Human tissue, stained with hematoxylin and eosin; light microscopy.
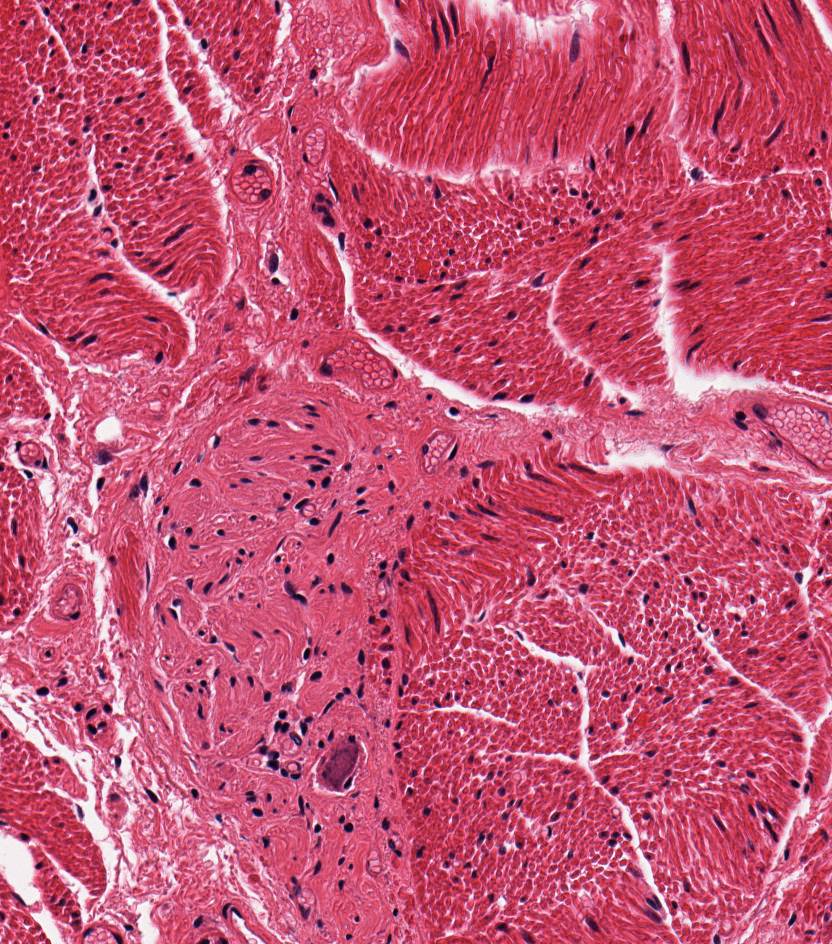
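Muscularis of the esophagus: mostly bundles of pink muscle fibres running in different directions, divided by thin connective tissue septa. Upper fibres, cut lengthwise, have elongated nuclei lying along them. In a paler zone near the bottom centre, one cell with abundant purplish cytoplasm is much larger than its neighbours. Epithelium, glands and fat cells are absent.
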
